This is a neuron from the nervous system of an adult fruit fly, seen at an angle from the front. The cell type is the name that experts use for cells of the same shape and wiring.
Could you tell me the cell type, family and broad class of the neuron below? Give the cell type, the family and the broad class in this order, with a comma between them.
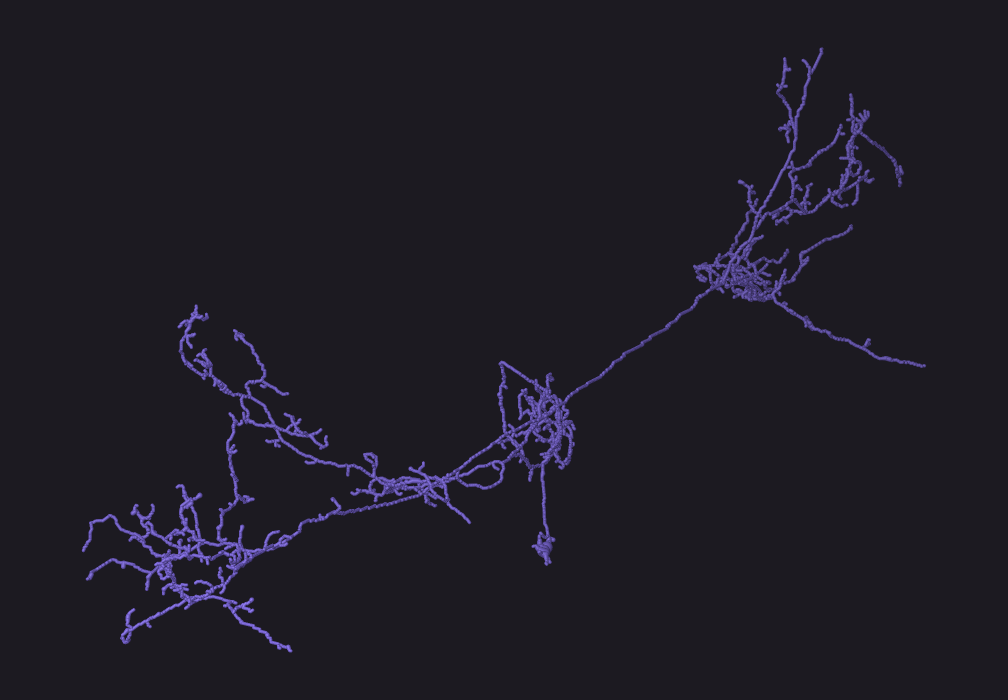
IN05B036, hemilineage 05B, nerve-cord intrinsic neuron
